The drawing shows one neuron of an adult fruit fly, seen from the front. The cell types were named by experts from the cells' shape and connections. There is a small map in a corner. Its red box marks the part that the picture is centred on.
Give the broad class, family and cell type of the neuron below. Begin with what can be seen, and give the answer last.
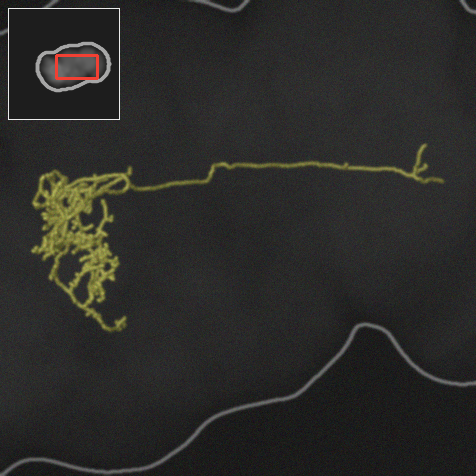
In this view it is wider than it is tall. Its broad class is central-brain intrinsic neuron. Its family is hemilineage VLPl&p2_posterior. It is of cell type AVLP511.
